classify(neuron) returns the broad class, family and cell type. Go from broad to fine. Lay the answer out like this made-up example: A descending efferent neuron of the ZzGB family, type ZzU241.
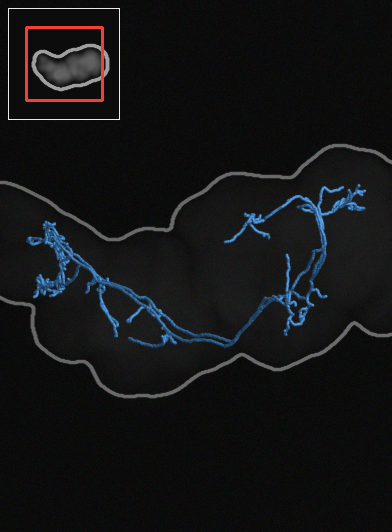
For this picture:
An ascending neuron of hemilineage 00A, type AN00A006.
